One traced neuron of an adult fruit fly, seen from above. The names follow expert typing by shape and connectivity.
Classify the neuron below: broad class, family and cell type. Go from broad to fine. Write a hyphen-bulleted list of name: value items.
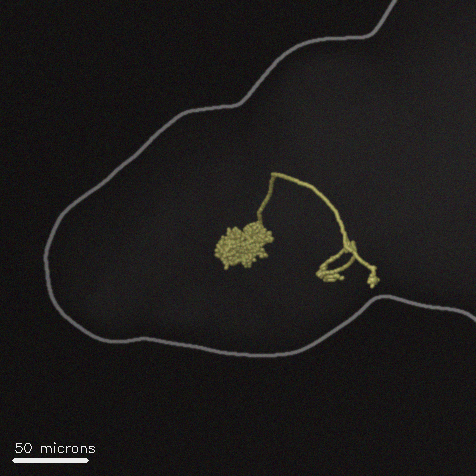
- broad class: optic-lobe intrinsic neuron
- family: MeLo
- cell type: MeLo9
